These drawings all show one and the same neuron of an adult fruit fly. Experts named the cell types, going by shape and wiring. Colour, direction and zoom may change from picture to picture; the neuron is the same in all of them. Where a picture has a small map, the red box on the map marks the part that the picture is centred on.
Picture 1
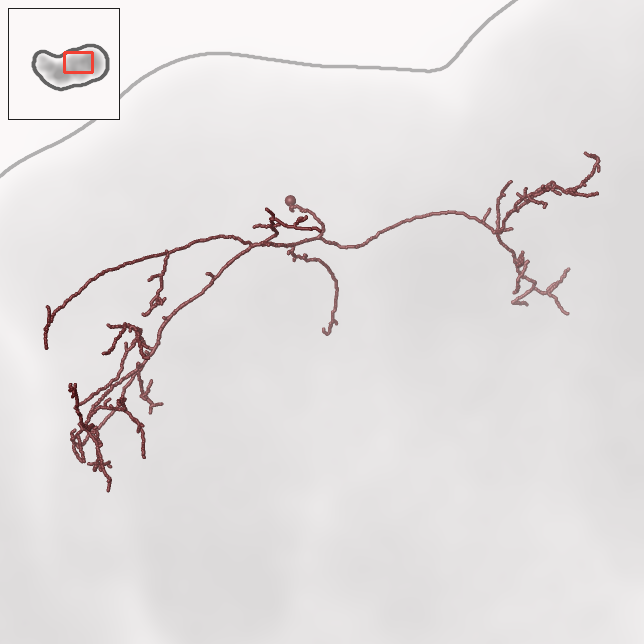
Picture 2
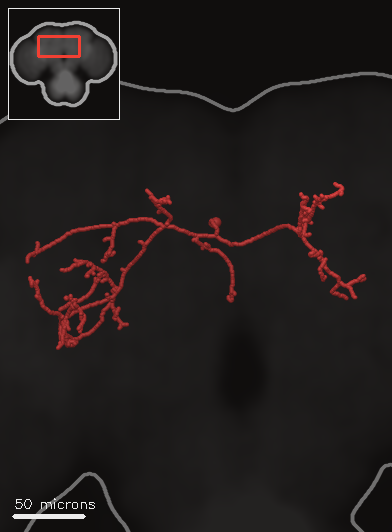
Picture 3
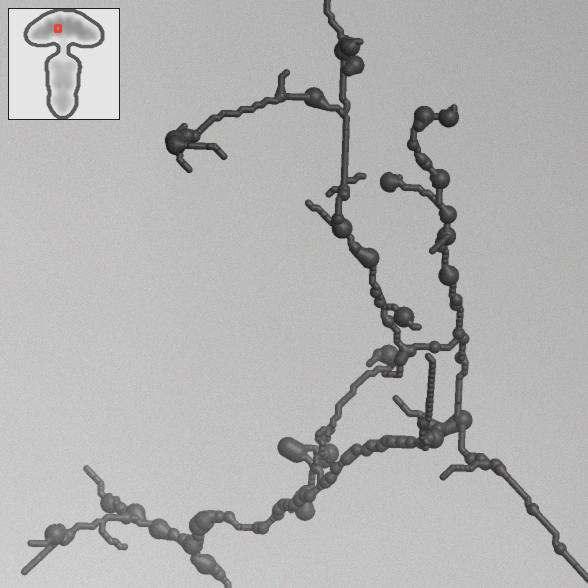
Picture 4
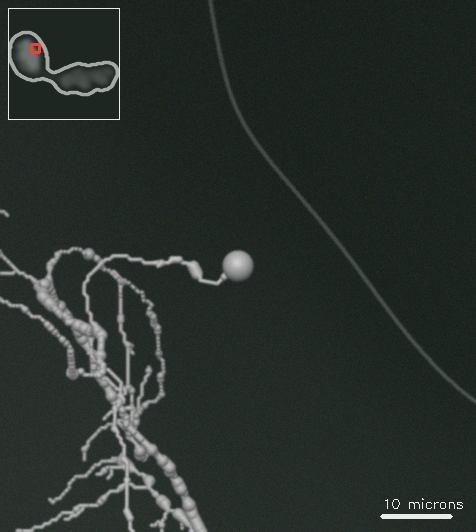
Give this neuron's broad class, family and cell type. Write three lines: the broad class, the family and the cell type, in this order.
central-brain intrinsic neuron
hemilineage DM1_dorsal
CB4072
